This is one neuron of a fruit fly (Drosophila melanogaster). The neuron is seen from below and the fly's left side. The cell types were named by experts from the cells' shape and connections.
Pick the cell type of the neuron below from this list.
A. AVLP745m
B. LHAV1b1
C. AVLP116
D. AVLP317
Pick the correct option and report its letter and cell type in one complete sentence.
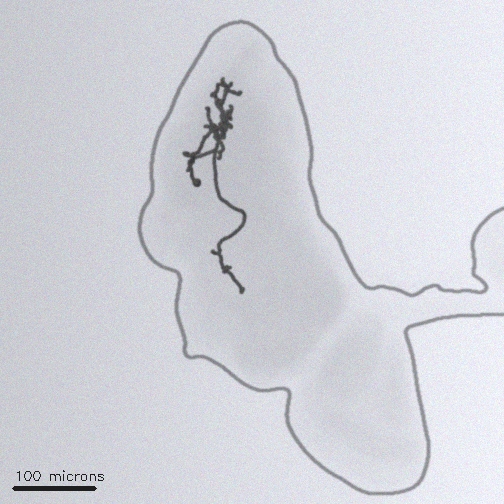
The neuron represents the cell type LHAV1b1, found under option B.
